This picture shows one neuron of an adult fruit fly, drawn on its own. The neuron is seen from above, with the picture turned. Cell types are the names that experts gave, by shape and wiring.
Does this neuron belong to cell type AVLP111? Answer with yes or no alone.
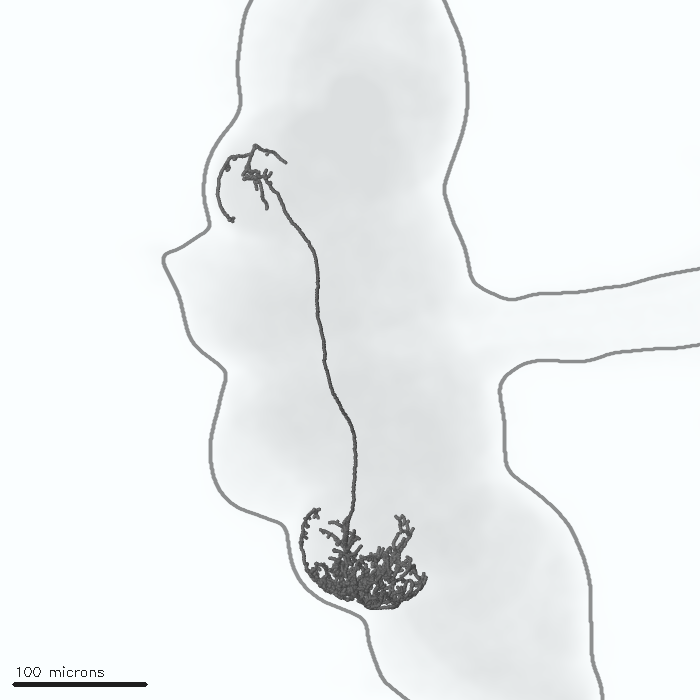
yes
